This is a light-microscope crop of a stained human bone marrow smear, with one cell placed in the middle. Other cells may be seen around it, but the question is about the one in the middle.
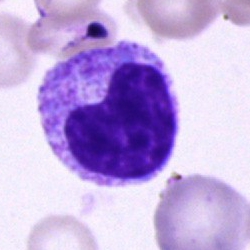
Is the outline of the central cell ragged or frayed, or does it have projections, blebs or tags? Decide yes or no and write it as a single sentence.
No, what this cell has is a smooth outline, not a rough one.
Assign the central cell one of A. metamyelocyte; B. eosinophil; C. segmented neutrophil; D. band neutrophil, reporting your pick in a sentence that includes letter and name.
Option A is correct here, and the cell in the middle is a metamyelocyte.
